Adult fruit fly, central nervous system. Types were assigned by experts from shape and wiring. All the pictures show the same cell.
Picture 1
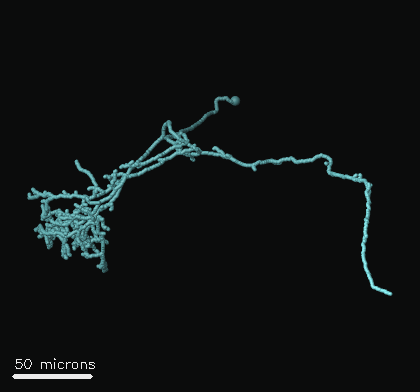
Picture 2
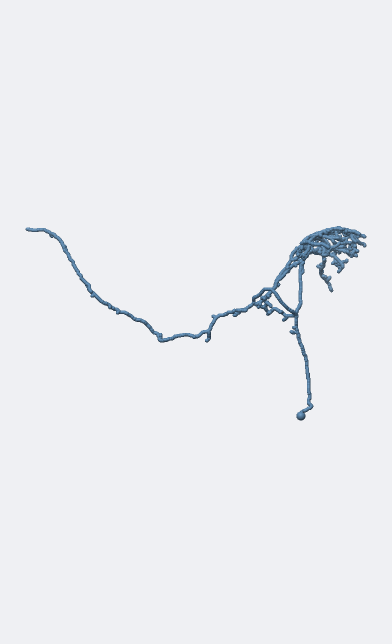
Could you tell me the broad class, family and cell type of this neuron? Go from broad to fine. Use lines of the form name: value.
broad class: central-brain intrinsic neuron
family: hemilineage DL1_ventral
cell type: CB3503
